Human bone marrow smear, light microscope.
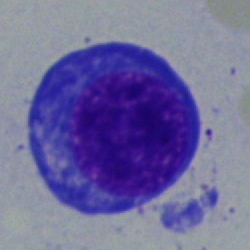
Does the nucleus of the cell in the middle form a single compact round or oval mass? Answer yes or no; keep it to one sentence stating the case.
Yes, the shape of the nucleus is one compact round or oval mass.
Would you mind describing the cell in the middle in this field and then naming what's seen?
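The nucleus lies off-centre, toward the right of the cell. Deep blue cytoplasm forms a wide crescent on the left and only a thin rim on the right. On the left side of the nucleus, the cytoplasm has a paler, mottled zone. This cell is a proerythroblast.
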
